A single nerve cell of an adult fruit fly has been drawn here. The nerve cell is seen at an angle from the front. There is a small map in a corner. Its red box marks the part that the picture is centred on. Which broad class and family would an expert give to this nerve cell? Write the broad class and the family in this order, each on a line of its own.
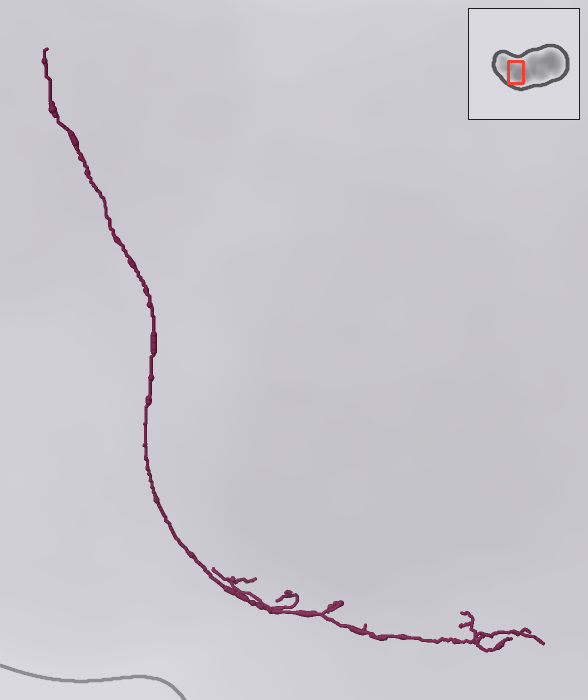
sensory neuron entering the nerve cord
class mechanosensory tactile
